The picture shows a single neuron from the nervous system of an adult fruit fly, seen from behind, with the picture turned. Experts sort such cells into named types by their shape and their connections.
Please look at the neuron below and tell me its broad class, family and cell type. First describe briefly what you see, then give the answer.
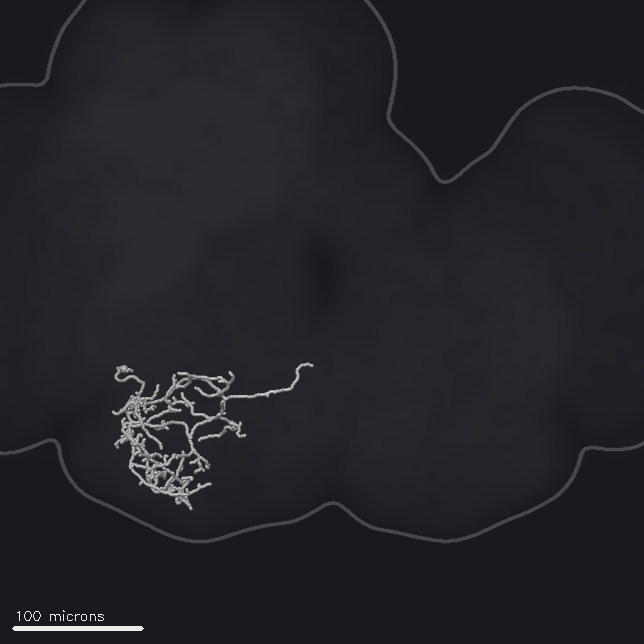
The cell body is on the left of the picture. By the scale bar it is about 160 microns wide in this view. Its broad class is central-brain intrinsic neuron. The family is hemilineage SLPa&l1_anterior. It is of cell type CL078_b.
